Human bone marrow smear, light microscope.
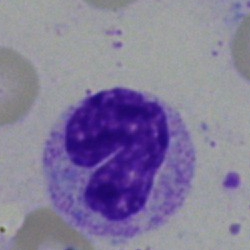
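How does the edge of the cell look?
Round and smooth.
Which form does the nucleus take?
It is deeply indented, giving a kidney-like shape.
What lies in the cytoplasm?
Fine pinkish-purple granules throughout, with no vacuoles.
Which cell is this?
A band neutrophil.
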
